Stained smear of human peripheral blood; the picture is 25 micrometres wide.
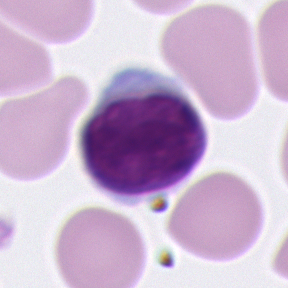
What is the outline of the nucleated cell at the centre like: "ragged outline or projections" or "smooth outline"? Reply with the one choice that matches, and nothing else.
Smooth outline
